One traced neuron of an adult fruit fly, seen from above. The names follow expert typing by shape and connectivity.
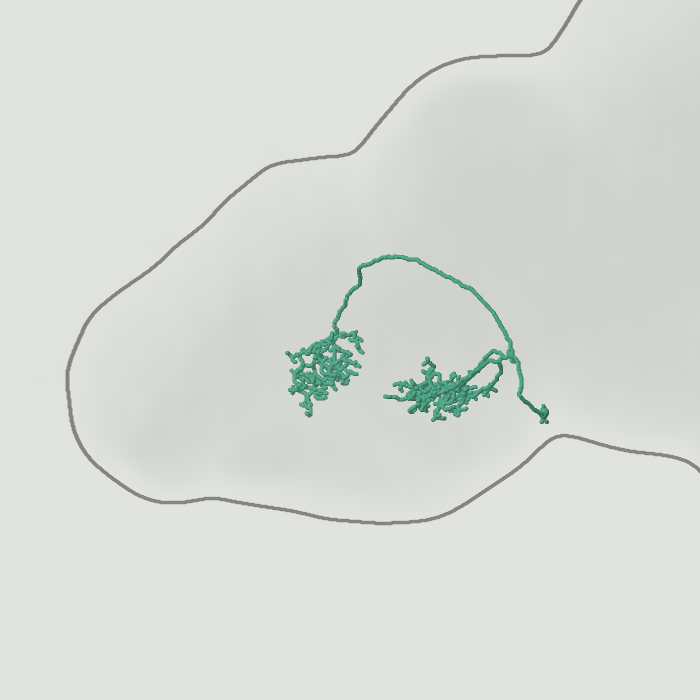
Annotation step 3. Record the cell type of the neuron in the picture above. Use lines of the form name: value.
cell type: MeLo13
